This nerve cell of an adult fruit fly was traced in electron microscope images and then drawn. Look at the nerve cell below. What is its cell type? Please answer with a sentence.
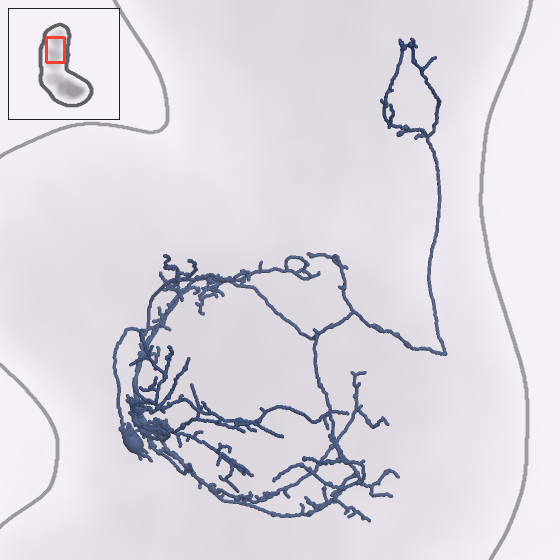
The cell type is IN04B036.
